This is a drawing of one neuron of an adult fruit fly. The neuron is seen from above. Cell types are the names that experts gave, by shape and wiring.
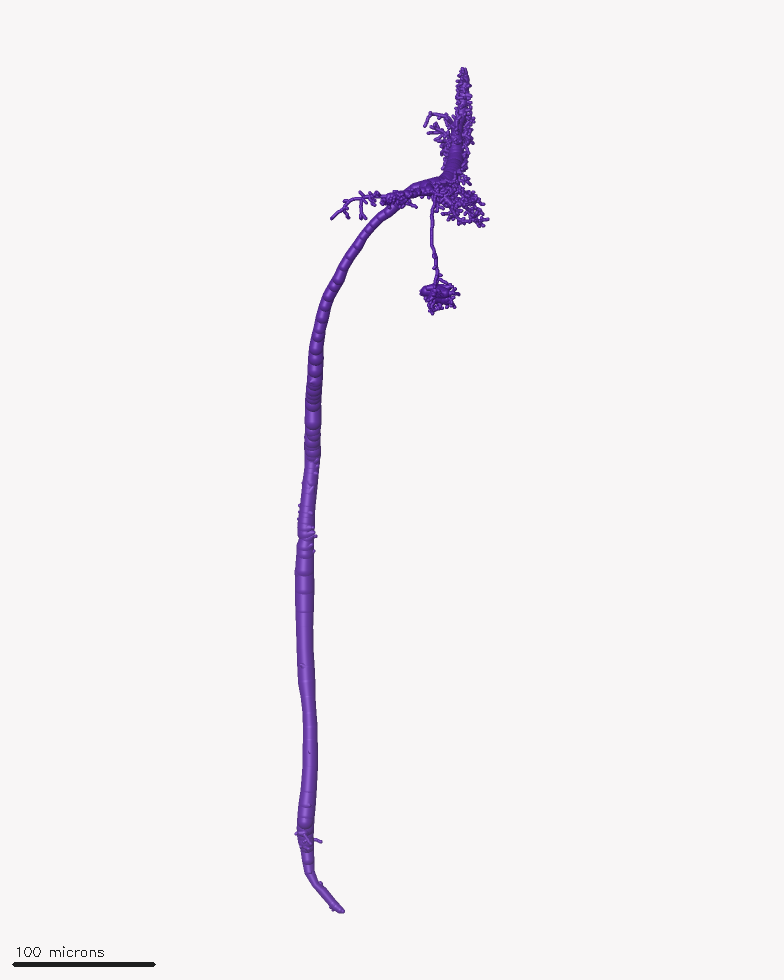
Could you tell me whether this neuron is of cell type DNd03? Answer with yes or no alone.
no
